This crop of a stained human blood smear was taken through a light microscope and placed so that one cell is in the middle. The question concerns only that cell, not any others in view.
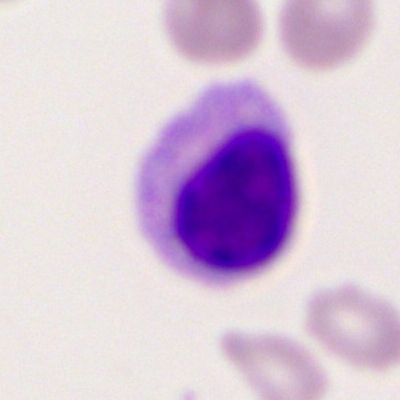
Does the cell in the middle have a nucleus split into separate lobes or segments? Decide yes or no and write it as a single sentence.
No, one compact round, oval or kidney-shaped mass makes up the nucleus of this cell.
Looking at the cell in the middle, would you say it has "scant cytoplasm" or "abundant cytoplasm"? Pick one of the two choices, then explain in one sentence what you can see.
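Abundant cytoplasm. The cytoplasm forms a broad zone on the upper and left sides of the nucleus.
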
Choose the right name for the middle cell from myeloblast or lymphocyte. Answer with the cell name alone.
lymphocyte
